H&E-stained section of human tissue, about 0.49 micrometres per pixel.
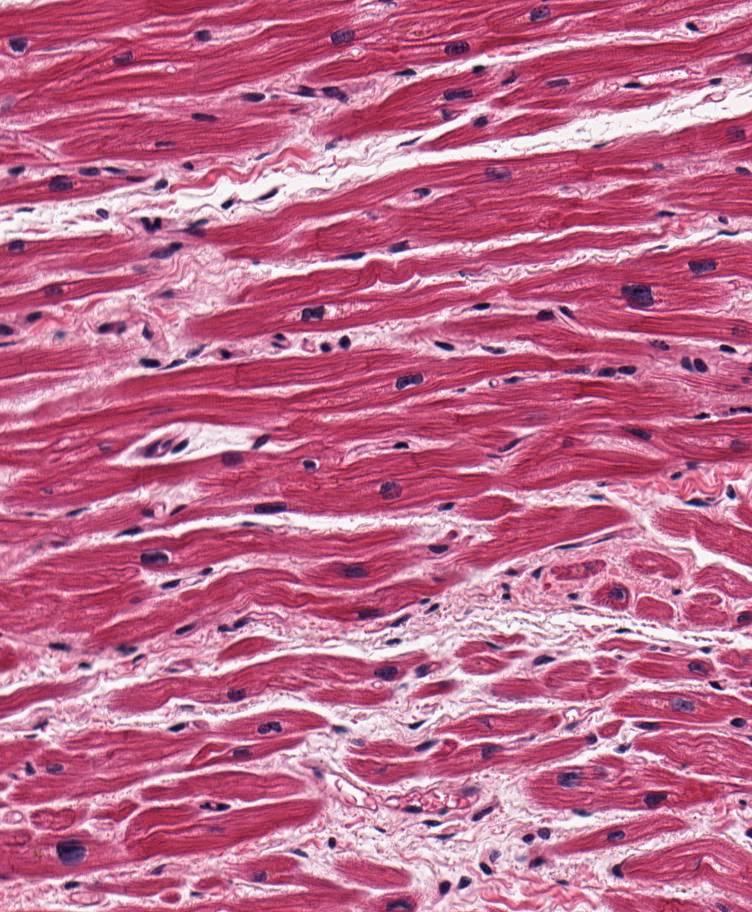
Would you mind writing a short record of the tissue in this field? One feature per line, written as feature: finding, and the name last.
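Branching: many fibres branch and join neighbouring fibres
Nuclei: single, central within the fibres
Cytoplasm: deep pink
Stroma: wider areas of pale pink connective tissue separating the fibres, lower right
Tissue: atrial appendage of the heart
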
